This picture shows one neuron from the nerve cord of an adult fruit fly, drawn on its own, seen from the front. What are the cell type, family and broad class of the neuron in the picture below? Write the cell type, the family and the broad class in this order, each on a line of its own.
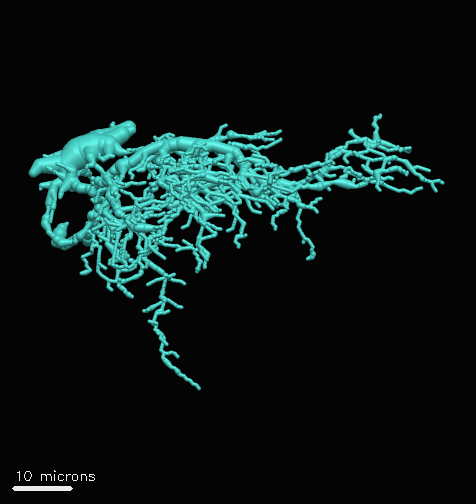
MNad11
MNad
motor neuron of the nerve cord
